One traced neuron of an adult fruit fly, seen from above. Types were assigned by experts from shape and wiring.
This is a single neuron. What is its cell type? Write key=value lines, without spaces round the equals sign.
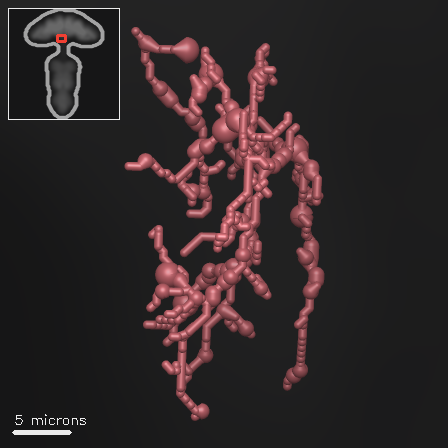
cell_type=GNG599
